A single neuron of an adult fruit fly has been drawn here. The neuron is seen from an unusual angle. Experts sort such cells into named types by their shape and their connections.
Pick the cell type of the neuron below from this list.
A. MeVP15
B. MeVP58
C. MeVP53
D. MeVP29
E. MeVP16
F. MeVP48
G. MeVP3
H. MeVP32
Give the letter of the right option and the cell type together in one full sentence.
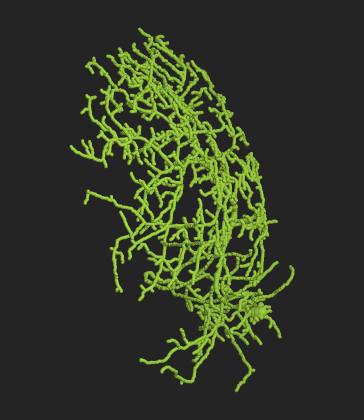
Option C holds the cell type of the neuron, MeVP53.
